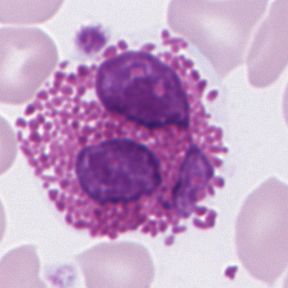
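Eosinophil, stained peripheral blood smear, cell in the middle. Nucleus in three separate lobes; smallest lobe at the right side of the cell. Two larger lobes clearly visible, not hidden by granules. Granules reddish-pink to violet.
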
